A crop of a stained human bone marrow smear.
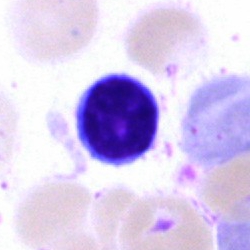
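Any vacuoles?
None visible.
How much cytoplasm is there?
Scant, at most a very thin rim around the nucleus.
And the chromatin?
Dense, staining deep purple.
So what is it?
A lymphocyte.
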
